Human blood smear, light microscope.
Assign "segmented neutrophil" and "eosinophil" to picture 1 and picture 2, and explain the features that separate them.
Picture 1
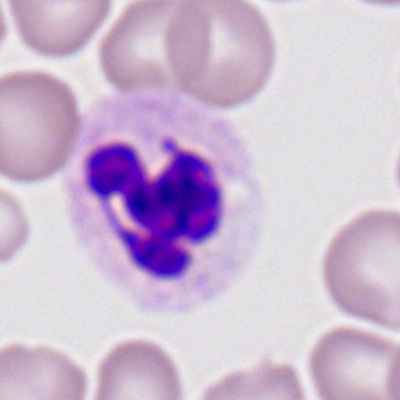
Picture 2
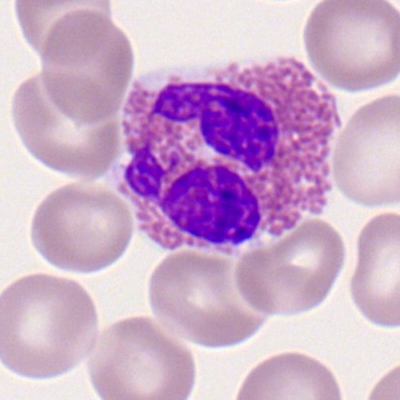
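Picture 1: segmented neutrophil. Picture 2: eosinophil. Cytoplasm, picture 1: abundant, pale pinkish-lilac, no large orange-red granules. Cytoplasm, picture 2: packed with coarse pink-orange granules, round and fairly uniform in size.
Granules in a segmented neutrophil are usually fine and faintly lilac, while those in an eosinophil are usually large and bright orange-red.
Nucleus, both: divided into several separate lobes, chromatin dark purple, densely clumped in picture 1 and densely condensed in picture 2. Picture 1 has more than two lobes; picture 2 shows no nucleoli in its lobes.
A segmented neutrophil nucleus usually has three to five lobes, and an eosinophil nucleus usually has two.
Outline: roughly round and smooth in picture 1, roughly round with a slightly bumpy edge in picture 2.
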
